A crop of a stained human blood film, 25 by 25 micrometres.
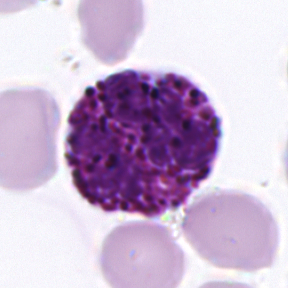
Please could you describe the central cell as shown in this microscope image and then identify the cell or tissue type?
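A round, smooth outline encloses this cell, which stains a deep purple as a whole. Its granules differ in size from one another and largely hide the nucleus beneath them. This is a basophil.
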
